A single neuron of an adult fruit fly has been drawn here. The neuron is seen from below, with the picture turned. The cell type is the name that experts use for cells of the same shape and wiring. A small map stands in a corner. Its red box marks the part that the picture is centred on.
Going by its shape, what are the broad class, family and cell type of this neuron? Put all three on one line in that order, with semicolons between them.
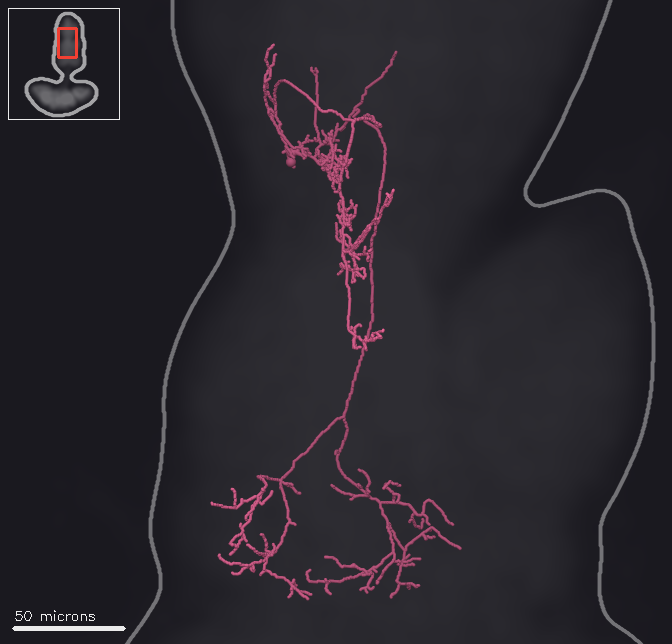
nerve-cord intrinsic neuron; hemilineage 19B; IN19B040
